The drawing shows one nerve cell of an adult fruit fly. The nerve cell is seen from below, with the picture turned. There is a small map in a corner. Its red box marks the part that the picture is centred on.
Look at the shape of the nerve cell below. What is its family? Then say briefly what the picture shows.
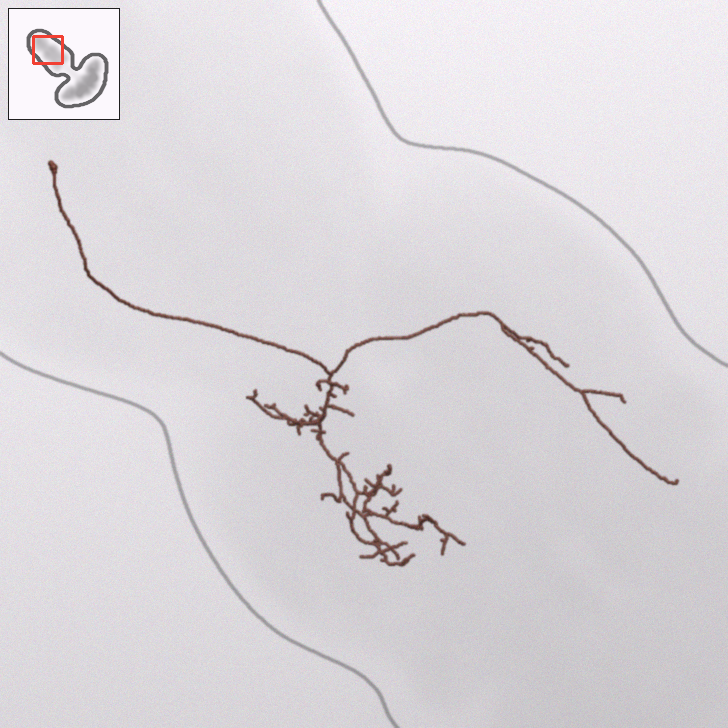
Its family is hemilineage 07B. This is a nerve-cord intrinsic neuron. It lies in the nerve cord. Its cell body lies at the upper left of the picture.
